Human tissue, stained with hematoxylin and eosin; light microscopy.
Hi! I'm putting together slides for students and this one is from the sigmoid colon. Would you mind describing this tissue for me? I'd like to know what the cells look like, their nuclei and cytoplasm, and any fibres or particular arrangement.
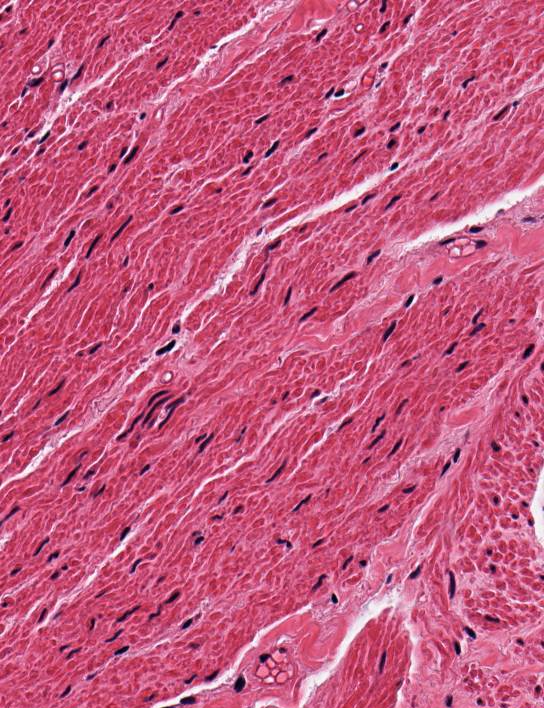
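Across the whole field, eosinophilic fibre bundles run diagonally from lower left to upper right, their dark elongated nuclei parallel to them. Near the lower right corner, fibres cut more across their length give small rounded pink profiles. Thin strands of paler pink connective tissue separate the bundles.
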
